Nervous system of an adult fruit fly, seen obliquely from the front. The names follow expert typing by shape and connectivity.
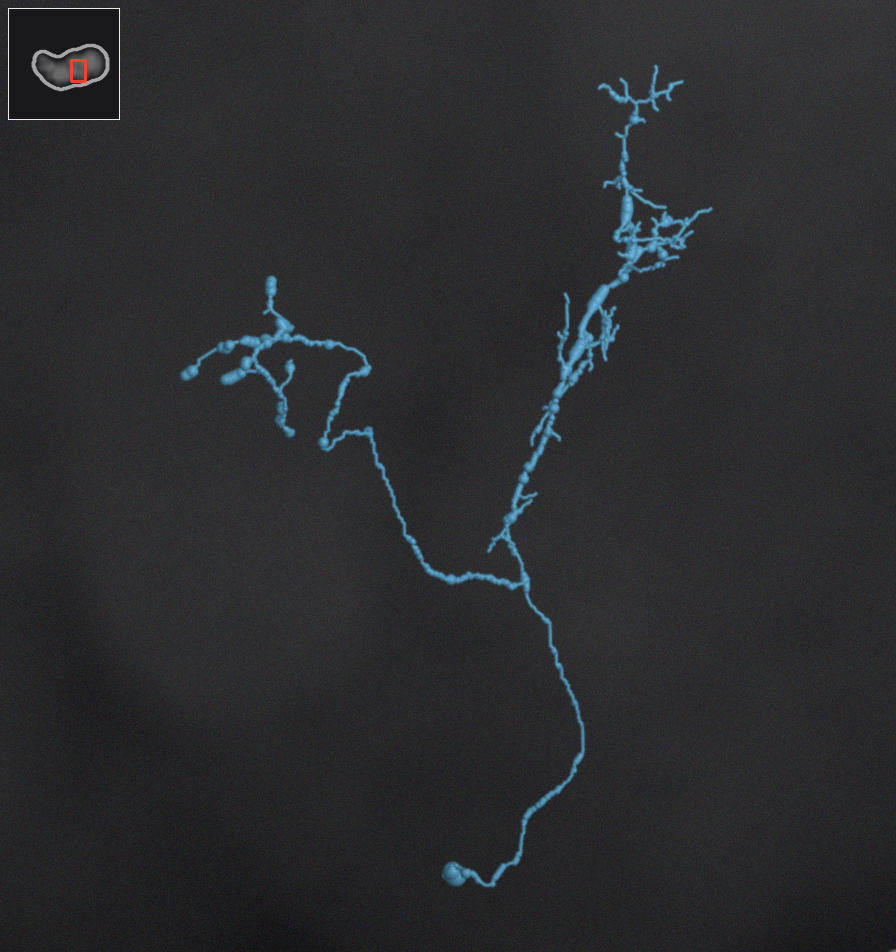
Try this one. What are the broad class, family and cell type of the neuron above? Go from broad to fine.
central-brain intrinsic neuron; hemilineage LB3; PS346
